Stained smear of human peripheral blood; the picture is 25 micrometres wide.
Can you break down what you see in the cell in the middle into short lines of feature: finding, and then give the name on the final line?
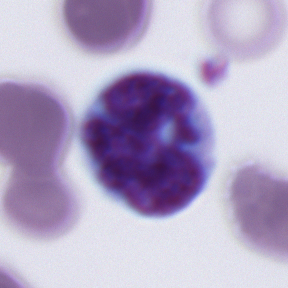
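Nucleus: irregularly lobed, with deep folds and clefts
Nuclear size: about 12 by 10 micrometres
Proportion: nucleus fills most of the cell
Cytoplasm: a narrow, pale bluish-grey rim
Clear gap: small, within the nuclear mass, just right of the cell's centre
Name: monocyte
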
